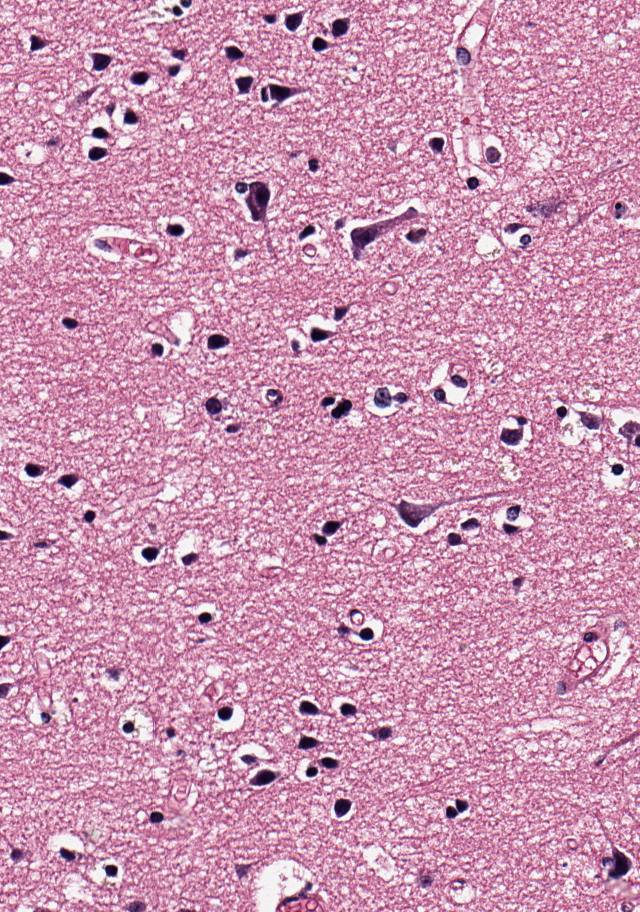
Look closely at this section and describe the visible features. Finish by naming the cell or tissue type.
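Fairly uniform pink fine-fibred neuropil makes up the field, finely vacuolated and bubbly, with cells scattered singly and no glands or epithelium. Many cells sit in clear halo-like spaces, a shrinkage artefact. A thin-walled capillary runs vertically near the top right edge. This is cerebral cortex.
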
